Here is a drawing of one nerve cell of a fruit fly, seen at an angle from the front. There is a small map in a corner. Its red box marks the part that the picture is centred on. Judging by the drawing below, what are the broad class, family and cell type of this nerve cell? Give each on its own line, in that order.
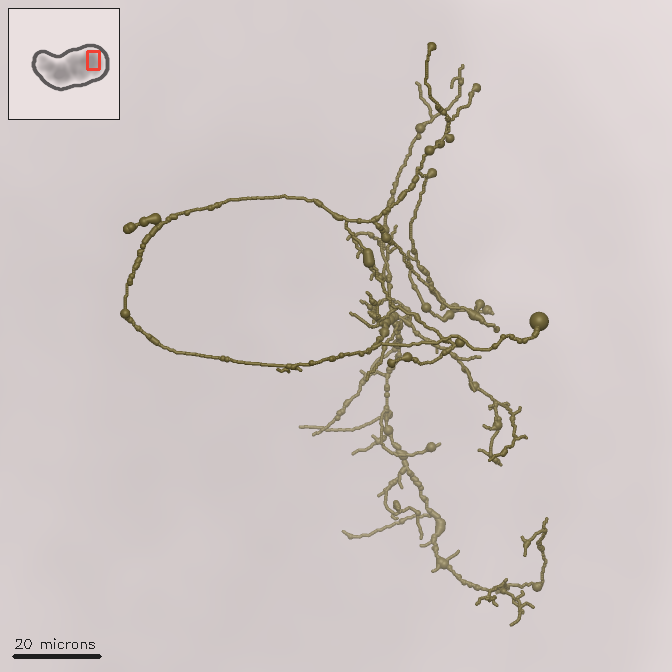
central-brain intrinsic neuron
hemilineage VLPl&d1_dorsal
CB3287b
